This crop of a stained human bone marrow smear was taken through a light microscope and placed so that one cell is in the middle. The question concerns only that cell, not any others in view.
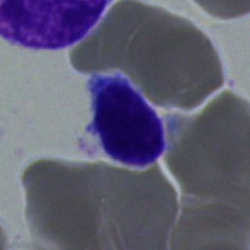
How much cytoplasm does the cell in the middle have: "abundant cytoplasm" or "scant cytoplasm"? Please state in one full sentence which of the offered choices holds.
This cell has scant cytoplasm, no more than a thin rim.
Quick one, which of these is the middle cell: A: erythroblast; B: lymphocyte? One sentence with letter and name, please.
What sits in the middle of the crop is a lymphocyte, and option B is correct.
